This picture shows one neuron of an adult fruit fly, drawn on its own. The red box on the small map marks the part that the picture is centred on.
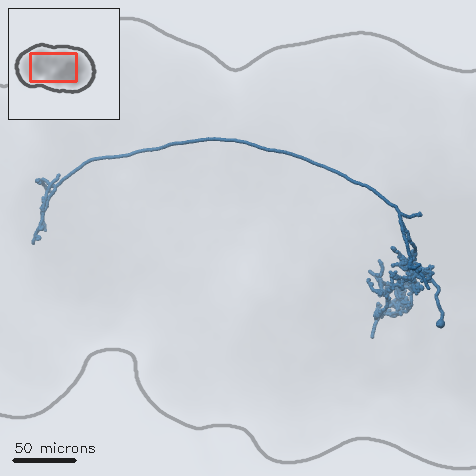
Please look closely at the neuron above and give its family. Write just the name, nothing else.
hemilineage VLPl&p2_lateral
